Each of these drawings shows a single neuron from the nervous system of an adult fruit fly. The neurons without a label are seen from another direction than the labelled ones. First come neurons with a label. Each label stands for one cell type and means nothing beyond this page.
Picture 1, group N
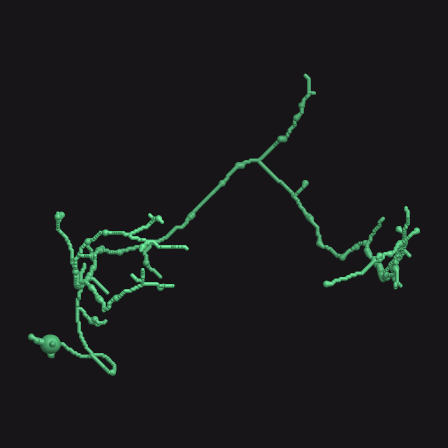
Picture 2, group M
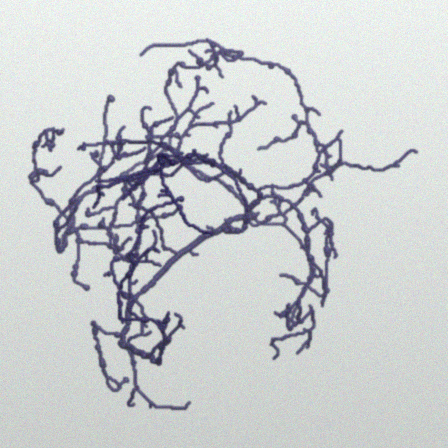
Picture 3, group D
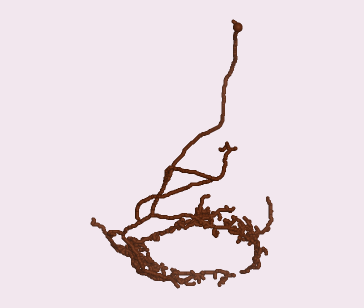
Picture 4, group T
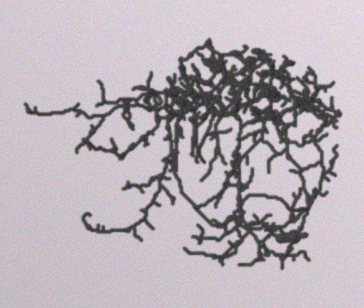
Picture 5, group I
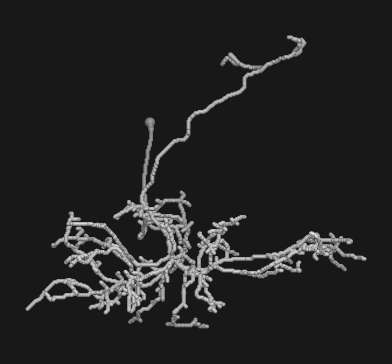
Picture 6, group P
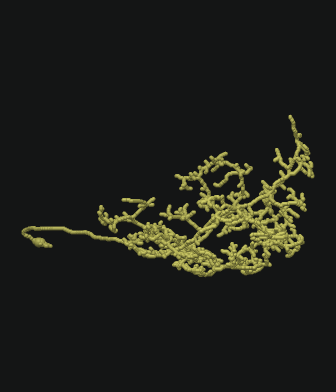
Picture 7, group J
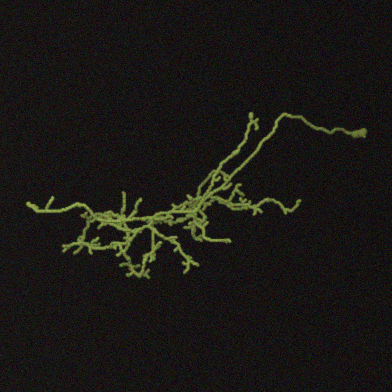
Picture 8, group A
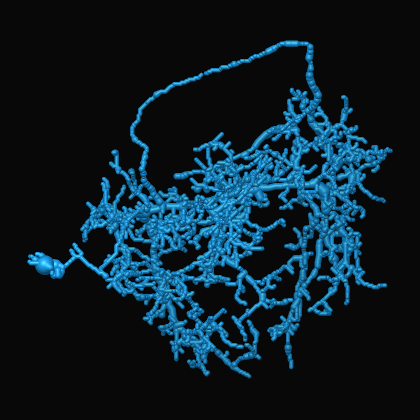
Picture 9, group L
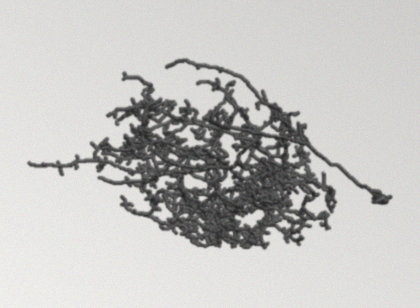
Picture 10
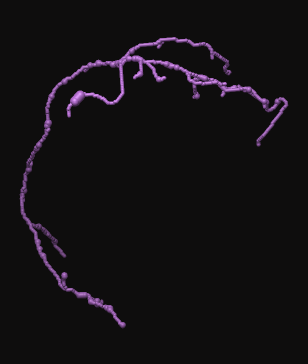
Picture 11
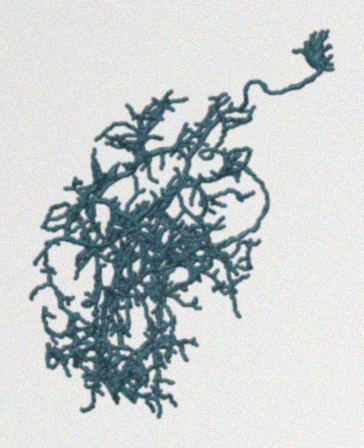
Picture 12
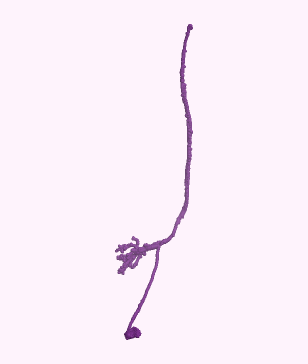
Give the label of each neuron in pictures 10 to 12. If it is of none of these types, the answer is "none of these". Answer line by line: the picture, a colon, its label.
10: group N
11: group A
12: none of these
